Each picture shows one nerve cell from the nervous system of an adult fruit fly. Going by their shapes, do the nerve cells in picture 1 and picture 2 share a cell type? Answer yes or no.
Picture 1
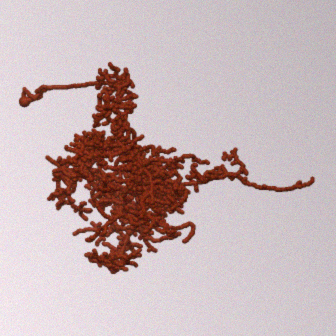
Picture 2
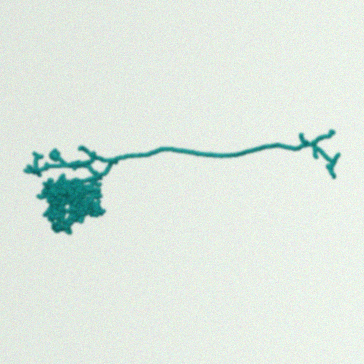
no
